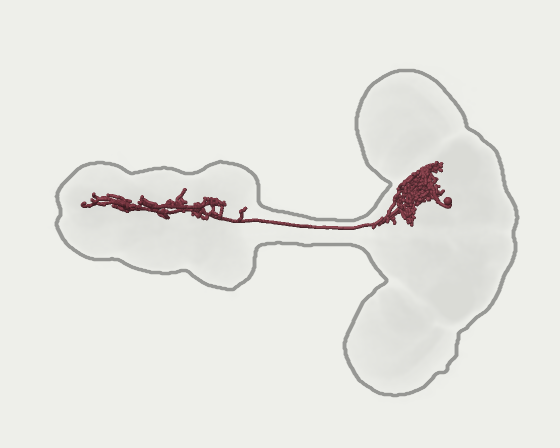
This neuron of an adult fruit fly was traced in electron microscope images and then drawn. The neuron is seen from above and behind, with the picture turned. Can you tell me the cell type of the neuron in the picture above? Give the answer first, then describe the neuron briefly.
It is of cell type DNp12. This is a descending neuron. It reaches both the brain and the nerve cord, passing through the neck. Its cell body lies on the right of the picture.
